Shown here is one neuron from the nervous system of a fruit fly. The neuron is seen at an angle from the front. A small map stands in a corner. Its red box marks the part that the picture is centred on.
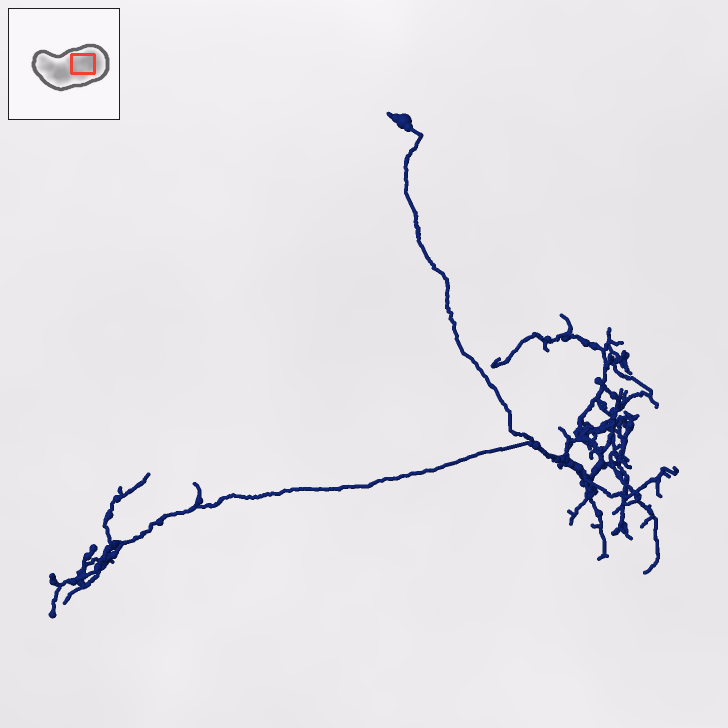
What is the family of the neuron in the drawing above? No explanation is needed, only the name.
hemilineage DM6_central1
